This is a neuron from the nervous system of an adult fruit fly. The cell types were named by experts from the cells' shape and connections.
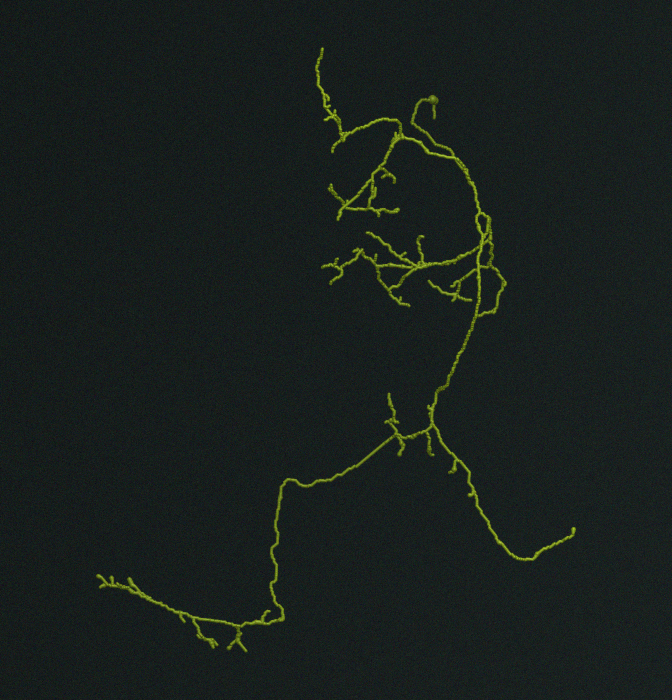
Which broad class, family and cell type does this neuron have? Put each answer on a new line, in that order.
central-brain intrinsic neuron
hemilineage DM6_central1
CB0221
